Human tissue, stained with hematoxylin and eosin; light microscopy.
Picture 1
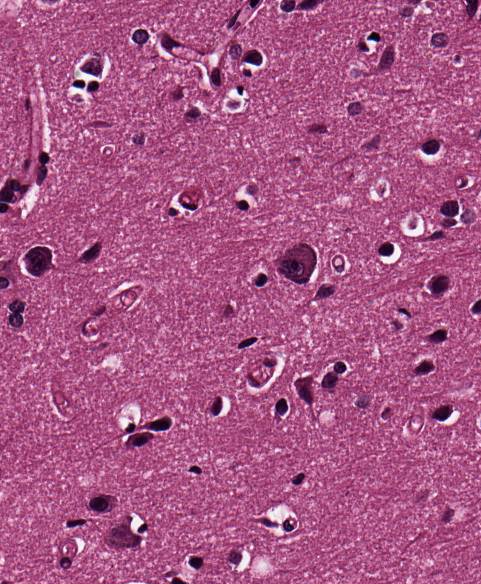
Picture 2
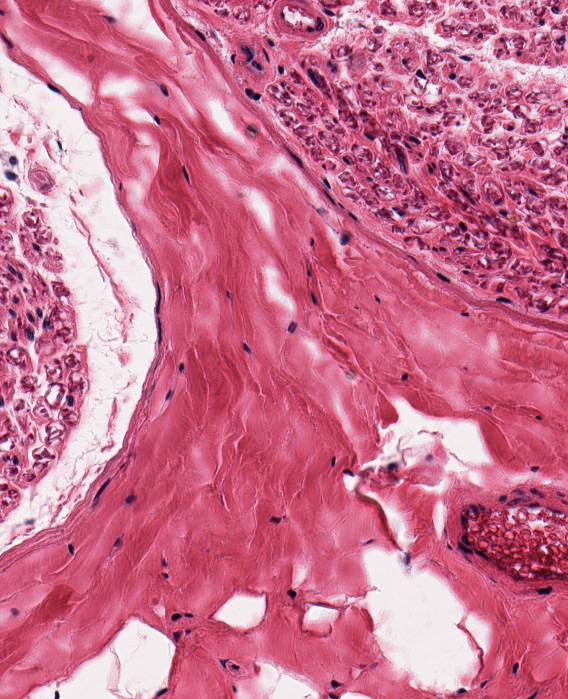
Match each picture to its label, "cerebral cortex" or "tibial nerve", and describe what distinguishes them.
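Answer: picture 1 is cerebral cortex and picture 2 is tibial nerve. Picture 1 is wholly finely granular pink neuropil with cells scattered singly, mostly with small, round, dark nuclei, many in clear halos. Picture 2 is mostly dense eosinophilic collagen in the centre and lower half, with sparse dark elongated fibroblast nuclei between its bundles. Cross-cut nerve fibres, small round profiles each with a central dot, form a large bundle at the upper right and a smaller one at the left edge.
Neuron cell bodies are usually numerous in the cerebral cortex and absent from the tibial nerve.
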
